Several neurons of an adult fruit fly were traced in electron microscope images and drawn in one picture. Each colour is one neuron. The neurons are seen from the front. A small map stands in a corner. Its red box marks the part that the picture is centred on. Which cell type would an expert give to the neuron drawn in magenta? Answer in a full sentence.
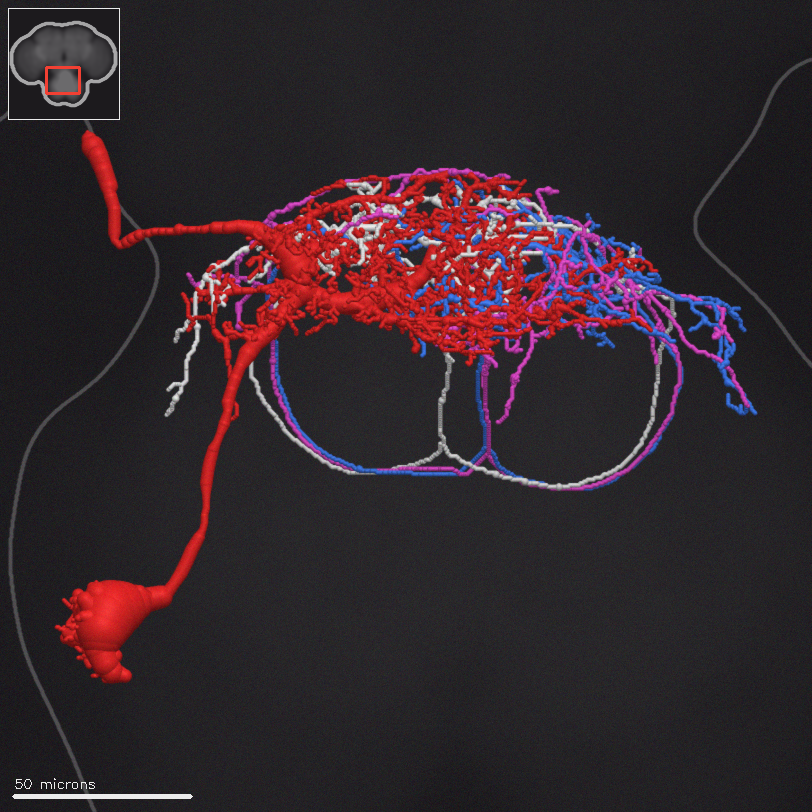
The cell type is IN19B070.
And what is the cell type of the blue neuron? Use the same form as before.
The cell type is IN19B043.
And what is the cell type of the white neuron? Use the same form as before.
The cell type is IN19B067.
